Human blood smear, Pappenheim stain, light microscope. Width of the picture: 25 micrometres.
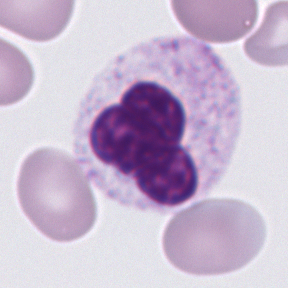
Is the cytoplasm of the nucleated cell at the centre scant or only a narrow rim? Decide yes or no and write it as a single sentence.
No, its cytoplasm is plentiful, not scant.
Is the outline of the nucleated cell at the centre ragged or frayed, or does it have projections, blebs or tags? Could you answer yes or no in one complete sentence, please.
No, the border of this cell is smooth instead of ragged.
